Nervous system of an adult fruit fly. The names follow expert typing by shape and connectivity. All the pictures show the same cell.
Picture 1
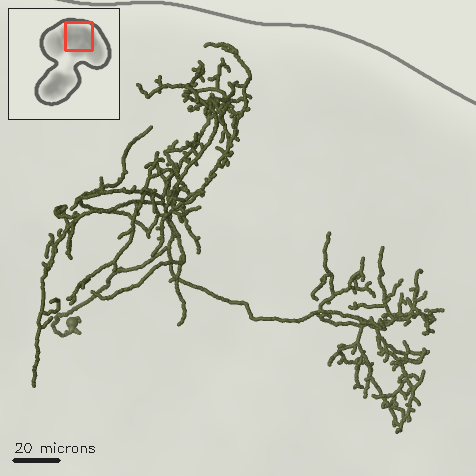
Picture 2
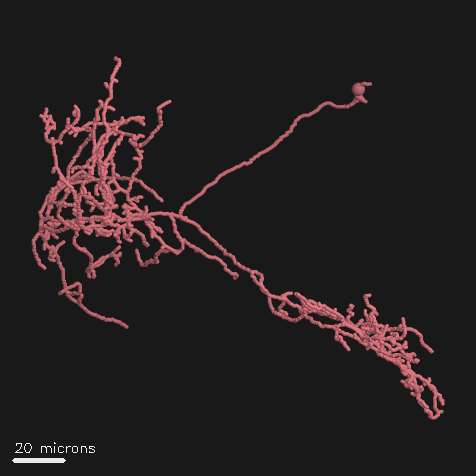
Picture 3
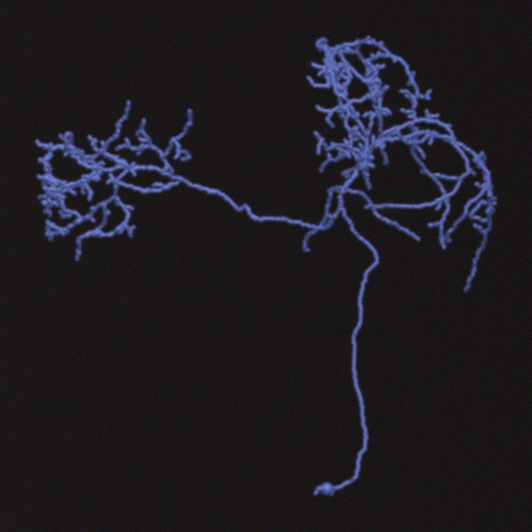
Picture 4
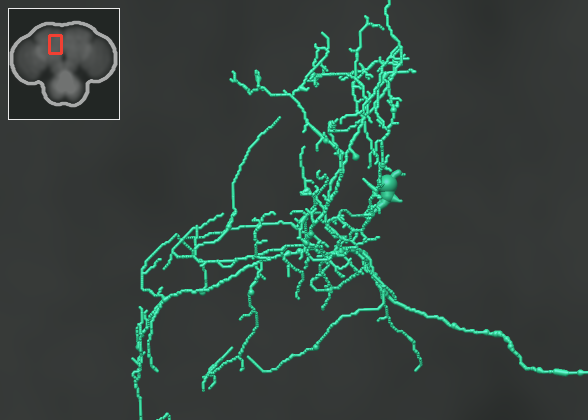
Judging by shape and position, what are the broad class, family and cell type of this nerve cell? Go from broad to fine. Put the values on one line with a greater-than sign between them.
central-brain intrinsic neuron > hemilineage DM5_central > LAL177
